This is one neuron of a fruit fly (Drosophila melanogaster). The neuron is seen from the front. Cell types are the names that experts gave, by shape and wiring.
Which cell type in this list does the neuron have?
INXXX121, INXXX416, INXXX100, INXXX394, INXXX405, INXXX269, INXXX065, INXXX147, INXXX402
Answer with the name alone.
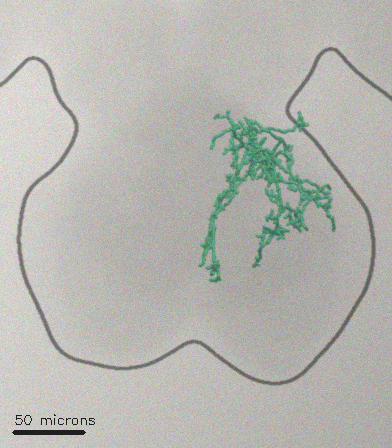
INXXX147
